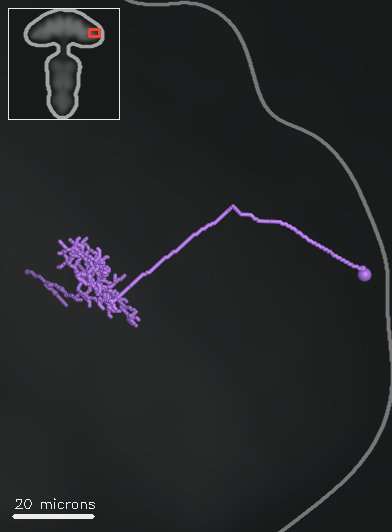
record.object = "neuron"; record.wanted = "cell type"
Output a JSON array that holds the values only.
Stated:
["Cm6"]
